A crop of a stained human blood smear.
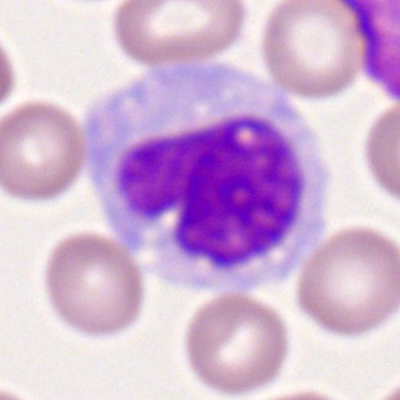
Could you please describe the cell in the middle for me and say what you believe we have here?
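A deep notch on the lower side folds the nucleus into a kidney-like shape. Its purple chromatin is loosely clumped rather than dense and solid. The abundant cytoplasm is pale grey-blue, with small clear vacuoles, most noticeably along the nucleus's lower edge. It is a monocyte.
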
